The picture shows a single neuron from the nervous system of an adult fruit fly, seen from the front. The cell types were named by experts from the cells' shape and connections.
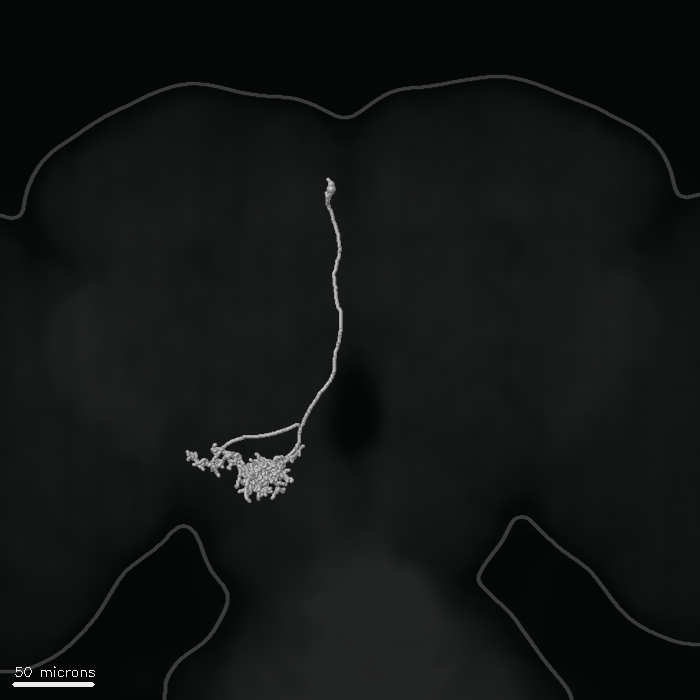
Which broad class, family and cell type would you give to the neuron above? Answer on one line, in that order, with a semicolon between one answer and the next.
central-brain intrinsic neuron; hemilineage DM1_antero_ventral; SAD077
